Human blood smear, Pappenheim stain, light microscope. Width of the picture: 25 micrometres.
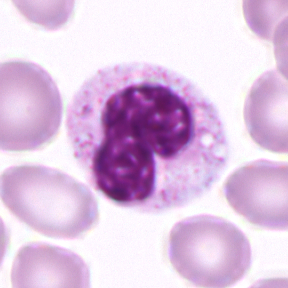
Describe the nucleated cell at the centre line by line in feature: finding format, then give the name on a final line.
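Outline: roundish and smooth
Cell size: about 15 by 12 micrometres
Nucleus size: about 11 by 8 micrometres
Chromatin: dark purple, coarsely clumped
Cytoplasm: pale pinkish-lilac
Clear spot: small, in the cytoplasm to the right of the nucleus
Identification: band neutrophil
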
